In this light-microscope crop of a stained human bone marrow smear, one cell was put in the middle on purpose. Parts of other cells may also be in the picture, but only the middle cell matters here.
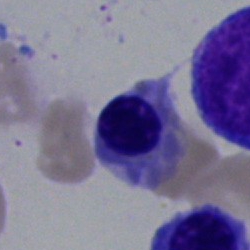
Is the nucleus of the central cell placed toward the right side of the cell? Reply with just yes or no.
No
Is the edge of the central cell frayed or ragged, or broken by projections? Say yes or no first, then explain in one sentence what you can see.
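Yes. A tapering tail of cytoplasm extends from the upper right toward the large cell at top right.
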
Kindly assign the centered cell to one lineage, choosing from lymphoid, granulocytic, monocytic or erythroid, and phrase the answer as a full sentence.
Here the cell at the center is of the erythroid lineage.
